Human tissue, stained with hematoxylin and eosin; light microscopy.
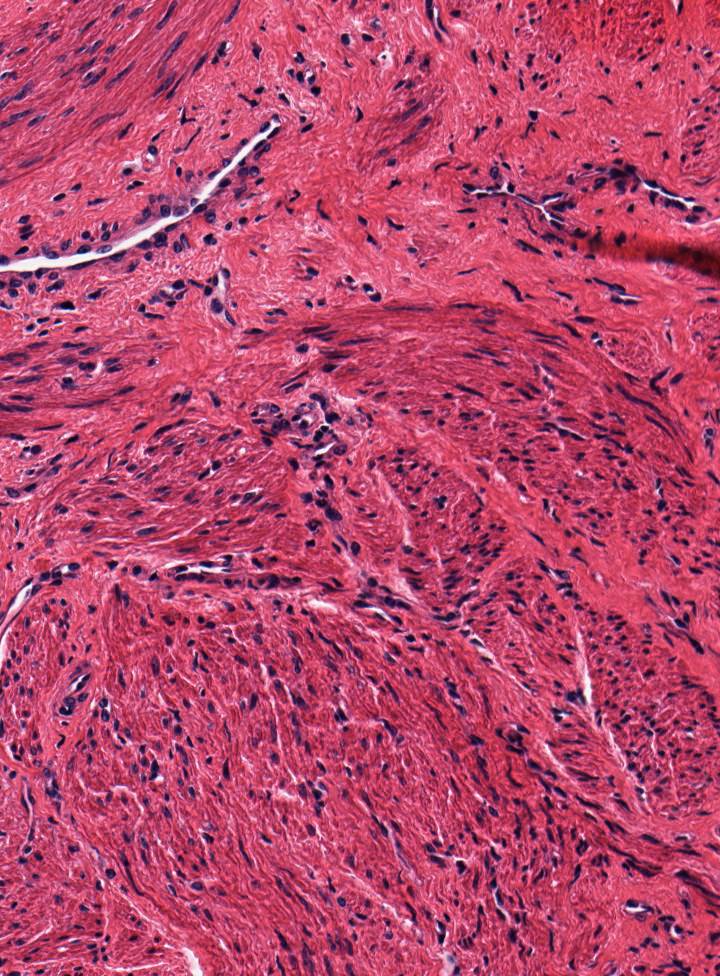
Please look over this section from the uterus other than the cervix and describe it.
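The field consists of bundles of spindle cells running in many different directions and crossing one another. A long, curving, empty slit-like space runs across the upper left. Near the centre lies a small cluster of dark, round nuclei. No epithelium, glands or fat cells are present.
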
